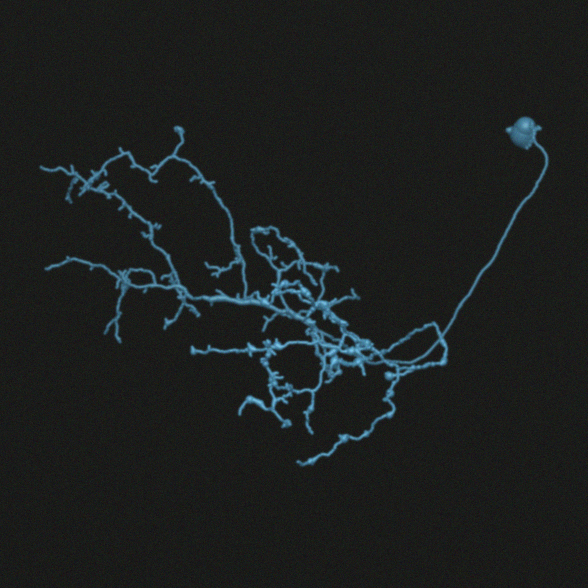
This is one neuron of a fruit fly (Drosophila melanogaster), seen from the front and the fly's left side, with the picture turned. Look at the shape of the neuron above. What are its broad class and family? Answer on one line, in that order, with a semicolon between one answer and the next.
central-brain intrinsic neuron; hemilineage VLPd&p1_posterior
